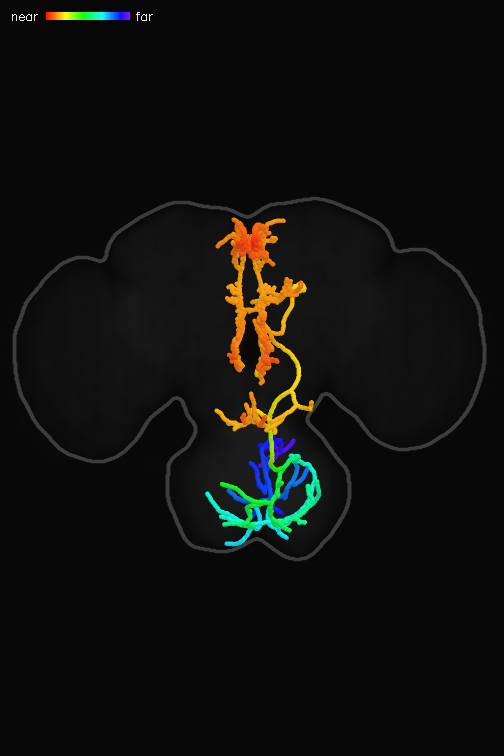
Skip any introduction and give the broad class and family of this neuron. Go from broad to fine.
descending neuron; DNp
